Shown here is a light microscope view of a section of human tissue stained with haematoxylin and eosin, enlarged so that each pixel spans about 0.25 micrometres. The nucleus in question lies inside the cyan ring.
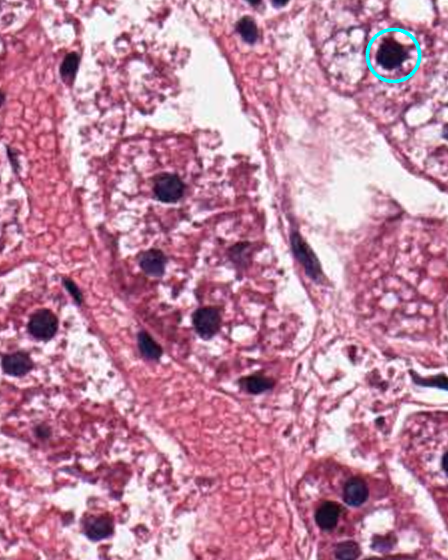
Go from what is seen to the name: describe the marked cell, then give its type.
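The nucleus is dark and densely stained, roughly round in outline. The cytoplasm is pink and filled with many clear, rounded vacuoles of varying size, giving it a bubbly look. The cell lies within a rounded cluster of similar cells whose cytoplasm is also vacuolated. The marked nucleus belongs to an adrenal cortical cell.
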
